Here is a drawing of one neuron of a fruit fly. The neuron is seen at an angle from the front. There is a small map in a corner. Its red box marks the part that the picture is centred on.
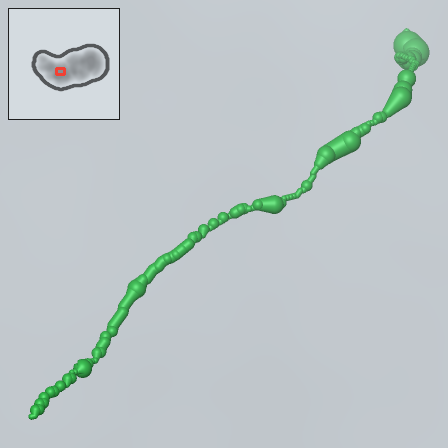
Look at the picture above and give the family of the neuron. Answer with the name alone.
class visual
